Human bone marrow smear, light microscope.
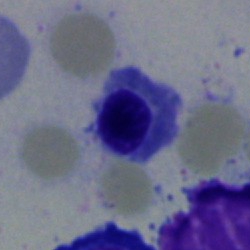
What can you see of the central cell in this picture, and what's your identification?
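Look first at the nucleus: it sits off centre, over toward the left side of the cell. Notice how densely it stains, a dark purple. Now follow the blue cytoplasm around it, and you will see it is widest on the upper right. This cell is an erythroblast.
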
